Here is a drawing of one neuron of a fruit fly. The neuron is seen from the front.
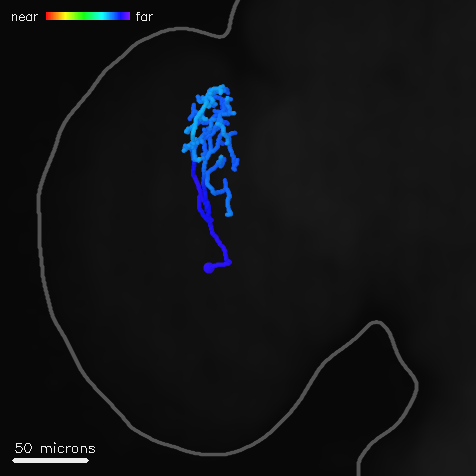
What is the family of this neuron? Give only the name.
LPi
